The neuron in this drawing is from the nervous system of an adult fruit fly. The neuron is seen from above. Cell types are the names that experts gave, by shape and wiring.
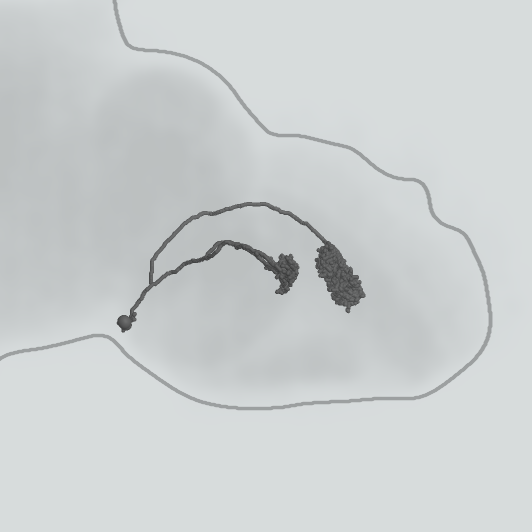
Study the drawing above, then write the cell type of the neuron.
MeLo9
